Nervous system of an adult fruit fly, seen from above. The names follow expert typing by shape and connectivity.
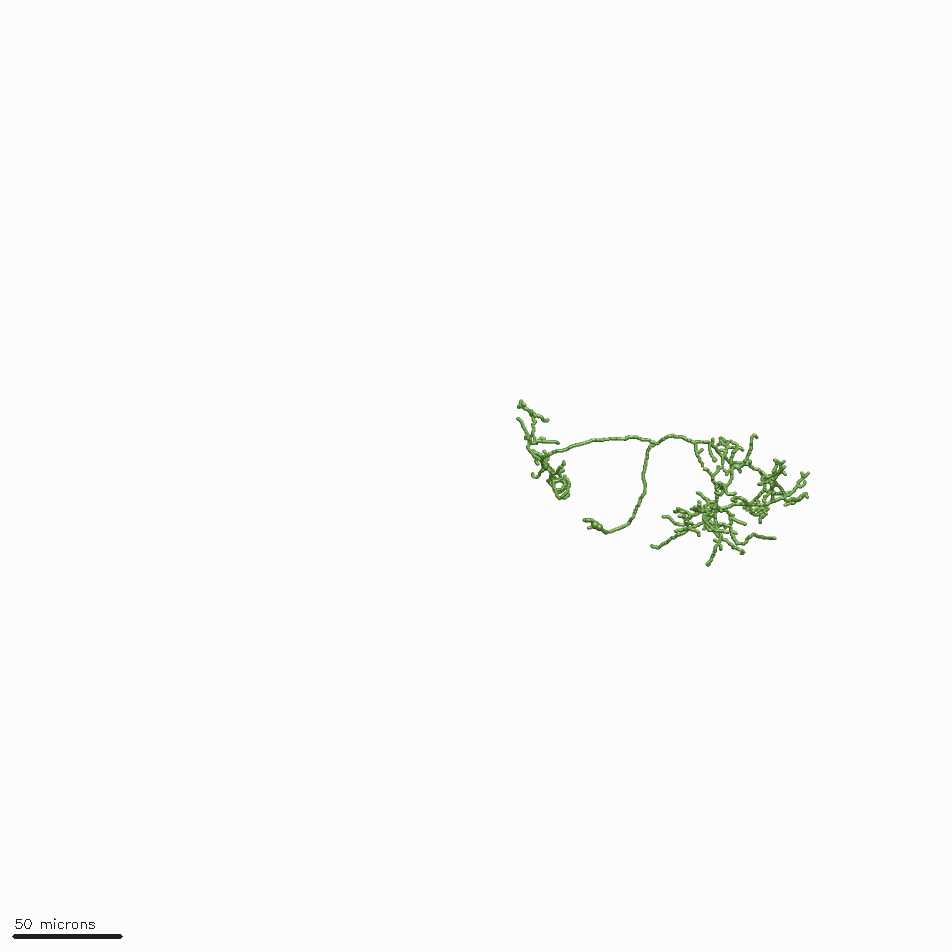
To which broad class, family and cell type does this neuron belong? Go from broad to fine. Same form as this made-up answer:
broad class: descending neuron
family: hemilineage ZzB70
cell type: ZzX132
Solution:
broad class: central-brain intrinsic neuron
family: hemilineage SLPpm3
cell type: SLP429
